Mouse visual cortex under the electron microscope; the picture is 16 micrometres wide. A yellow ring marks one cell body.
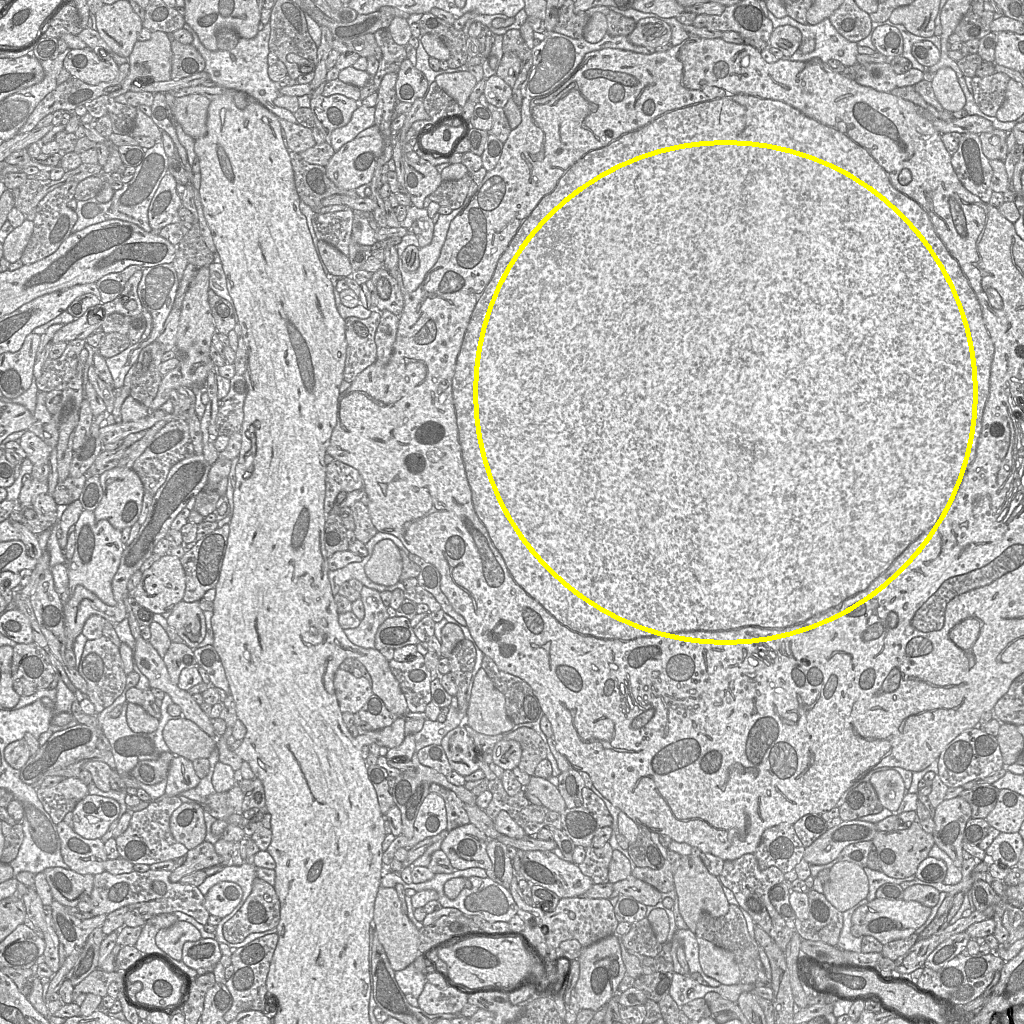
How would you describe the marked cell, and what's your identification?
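Nucleus round, outline smooth; entirely within the picture, nearly filling the ring. Chromatin pale, finely dispersed throughout. Mitochondria in the broader cytoplasm below the nucleus. Cell: excitatory neuron.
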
